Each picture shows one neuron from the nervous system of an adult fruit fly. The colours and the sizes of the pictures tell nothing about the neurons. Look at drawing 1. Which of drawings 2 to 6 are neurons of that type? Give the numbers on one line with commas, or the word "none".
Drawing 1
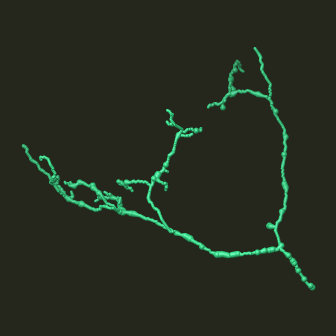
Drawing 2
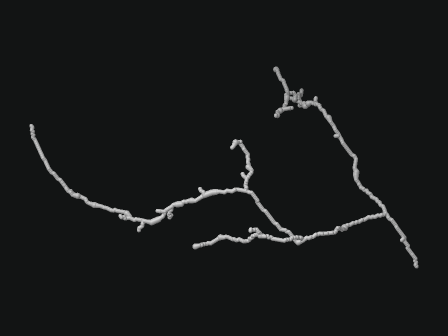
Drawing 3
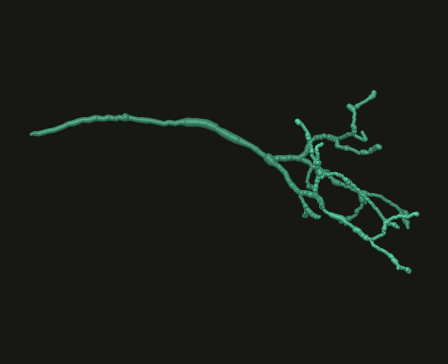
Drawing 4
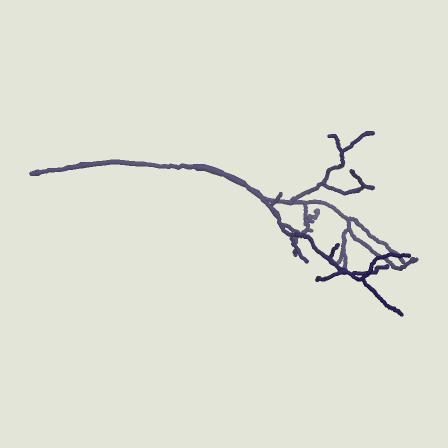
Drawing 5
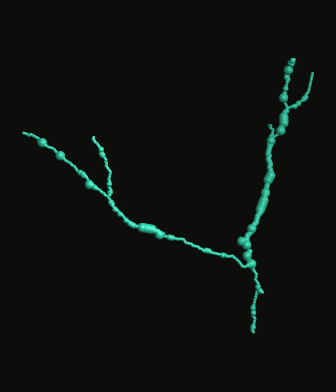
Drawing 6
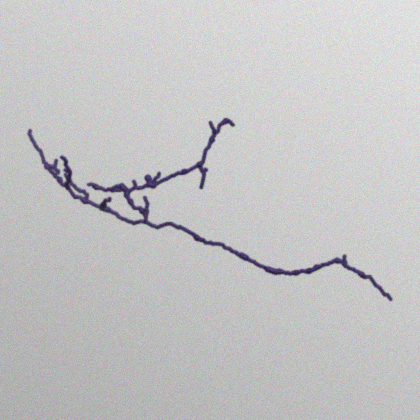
2, 5, 6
